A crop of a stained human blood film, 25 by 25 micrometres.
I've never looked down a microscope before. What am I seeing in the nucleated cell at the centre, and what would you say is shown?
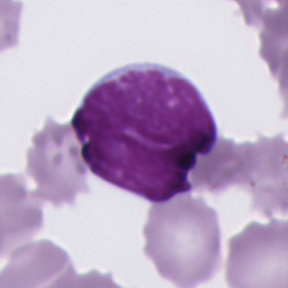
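First, size: the cell measures about 12 micrometres across, and the nucleus is about 12 micrometres across as well. Second, cytoplasm: it shows only as a thin crescent along the top edge of the cell. Third, nuclear outline: a curved pale groove runs roughly horizontally across the middle of the nucleus, whose left and right edges each have a small notch. Fourth, chromatin: dense, deep purple and finely speckled. Last, the name: this is a myeloblast.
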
